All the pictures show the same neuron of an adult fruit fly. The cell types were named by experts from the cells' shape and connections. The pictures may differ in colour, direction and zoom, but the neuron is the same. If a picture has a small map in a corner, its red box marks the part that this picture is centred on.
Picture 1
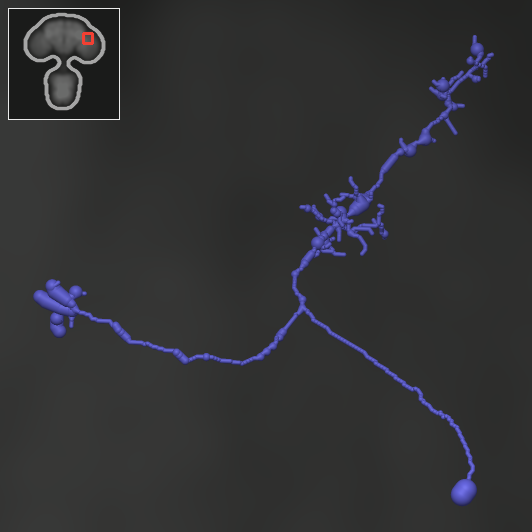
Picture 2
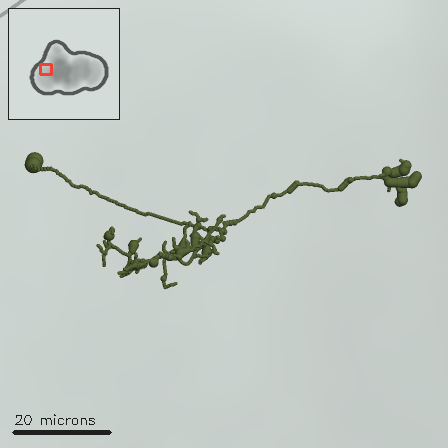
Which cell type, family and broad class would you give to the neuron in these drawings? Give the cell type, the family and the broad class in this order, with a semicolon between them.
T2a; T; optic-lobe intrinsic neuron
